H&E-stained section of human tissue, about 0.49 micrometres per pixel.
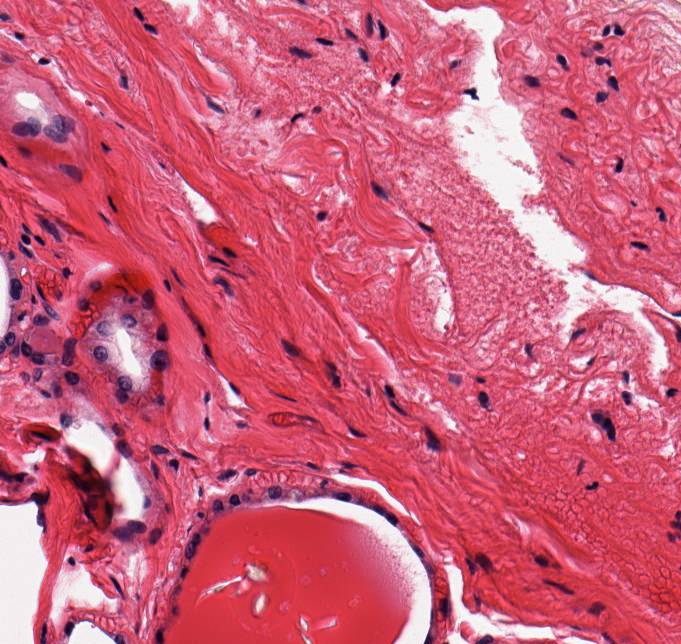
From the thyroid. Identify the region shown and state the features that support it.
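Dense connective tissue. Dense, strongly eosinophilic collagen fills most of the field, its wavy bundles running diagonally from upper left to lower right. Stromal nuclei sparse, dark, elongated, lying singly between fibres.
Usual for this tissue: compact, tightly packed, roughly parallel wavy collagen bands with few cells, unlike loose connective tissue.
Bottom centre: large rounded space filled with homogeneous bright red eosinophilic material.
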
